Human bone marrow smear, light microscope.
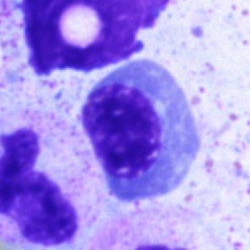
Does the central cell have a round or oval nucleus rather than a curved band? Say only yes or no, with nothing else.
Yes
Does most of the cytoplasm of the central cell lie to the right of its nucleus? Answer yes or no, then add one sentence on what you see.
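Yes. The nucleus lies off-centre, toward the left side of the cell.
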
